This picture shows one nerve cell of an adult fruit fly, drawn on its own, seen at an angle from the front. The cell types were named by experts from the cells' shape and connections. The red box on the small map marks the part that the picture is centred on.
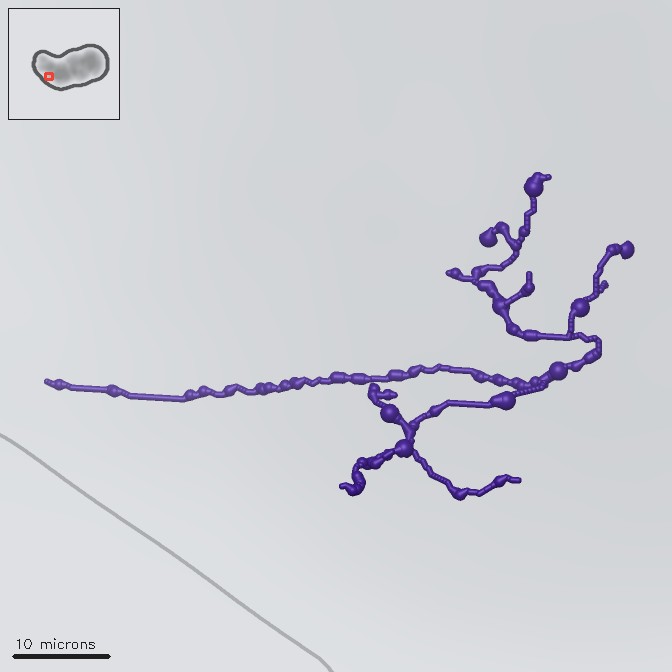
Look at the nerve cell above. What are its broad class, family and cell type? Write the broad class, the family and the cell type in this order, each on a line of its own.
sensory neuron entering the nerve cord
class mechanosensory tactile
SNta38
